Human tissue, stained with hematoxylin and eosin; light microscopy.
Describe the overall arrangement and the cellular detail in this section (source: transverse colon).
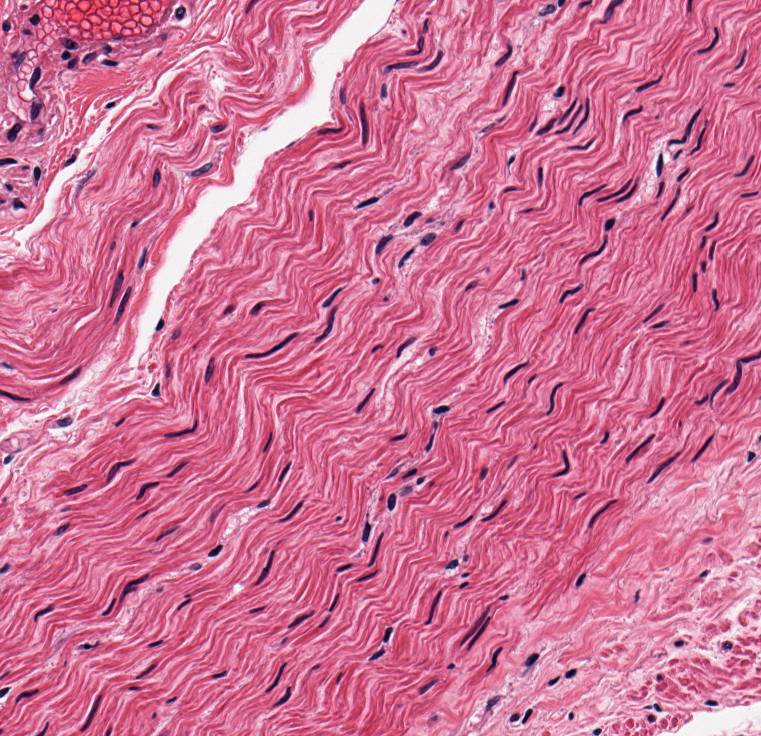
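First, the fibres follow a wavy, zigzag course along their length. Second, the nuclei, dark, thin, elongated and wavy, lie parallel to the fibres. Third, no epithelium is present anywhere in the field. Last, tightly packed red blood cells fill a vessel in the top left corner.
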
